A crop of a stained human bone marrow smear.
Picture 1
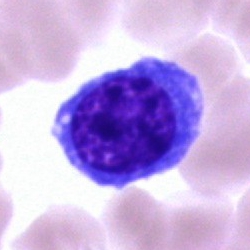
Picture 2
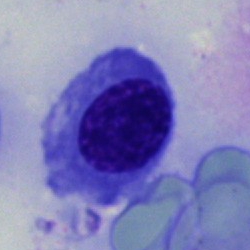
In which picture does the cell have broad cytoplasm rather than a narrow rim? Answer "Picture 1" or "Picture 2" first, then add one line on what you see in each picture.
Picture 2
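In picture 1: The nucleus fills most of the cell, leaving a narrow rim of cytoplasm.
In picture 2: The cytoplasm is abundant, forming its widest band on the left side of the nucleus.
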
